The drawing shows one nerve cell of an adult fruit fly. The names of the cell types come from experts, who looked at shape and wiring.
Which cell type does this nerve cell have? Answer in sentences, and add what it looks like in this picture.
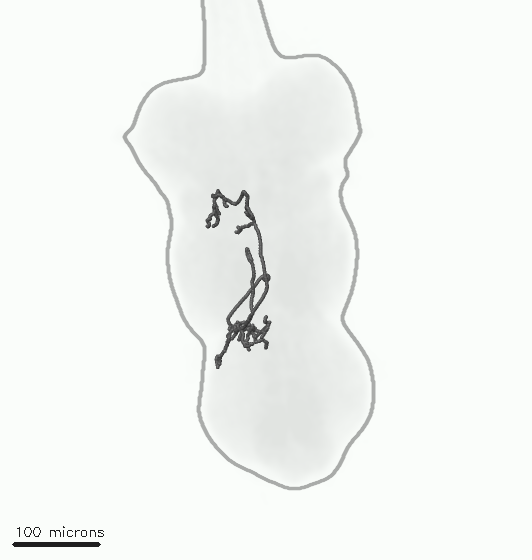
Its cell type is IN17A115. It is a nerve-cord intrinsic neuron. It is in the nerve cord and does not reach the brain. By the scale bar it is about 200 microns tall in this view.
